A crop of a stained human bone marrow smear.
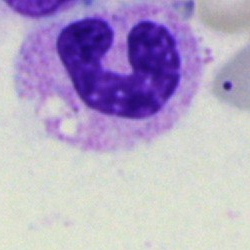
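Band neutrophil (centre), stained human bone marrow smear. Its nucleus is a thick horseshoe shape, open side facing upward, with dense, dark purple chromatin throughout. A small clear round space lies in the cytoplasm at the lower left. The cell outline is roughly round.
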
